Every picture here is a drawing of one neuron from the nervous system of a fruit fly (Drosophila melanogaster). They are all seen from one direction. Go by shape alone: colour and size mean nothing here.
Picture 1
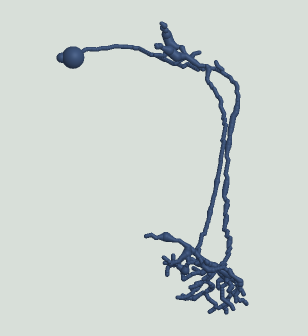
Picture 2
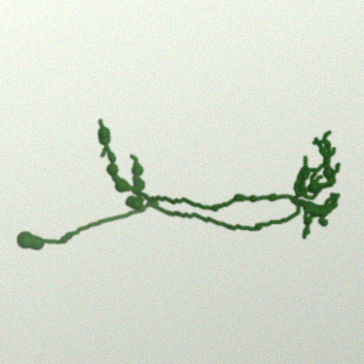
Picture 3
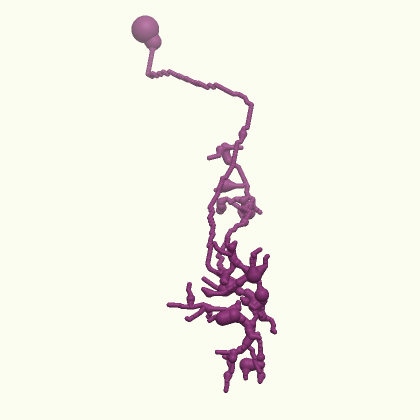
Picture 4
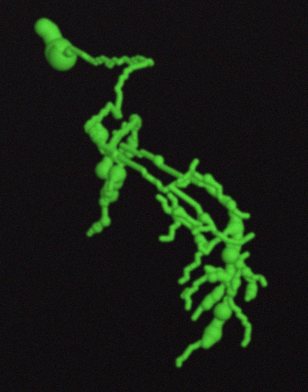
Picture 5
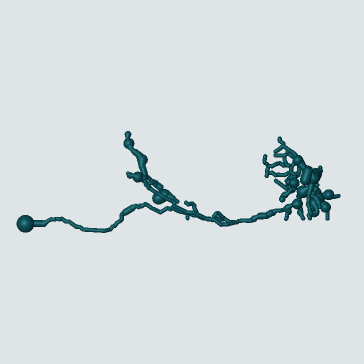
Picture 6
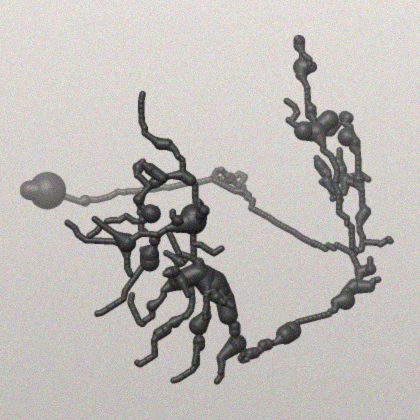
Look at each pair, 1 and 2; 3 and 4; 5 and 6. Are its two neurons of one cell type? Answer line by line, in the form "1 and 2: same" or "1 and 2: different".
1 and 2: different
3 and 4: same
5 and 6: different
